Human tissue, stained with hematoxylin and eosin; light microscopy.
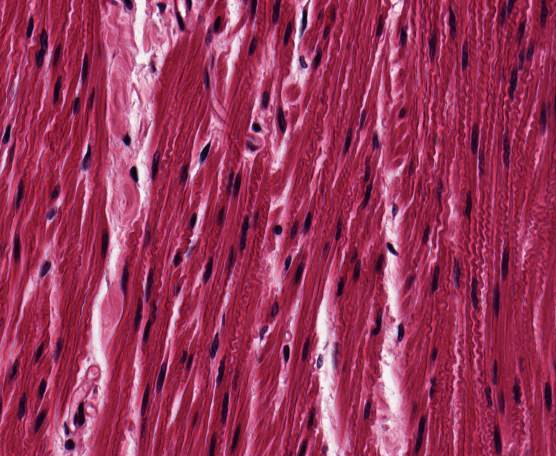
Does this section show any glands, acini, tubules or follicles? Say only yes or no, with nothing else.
No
